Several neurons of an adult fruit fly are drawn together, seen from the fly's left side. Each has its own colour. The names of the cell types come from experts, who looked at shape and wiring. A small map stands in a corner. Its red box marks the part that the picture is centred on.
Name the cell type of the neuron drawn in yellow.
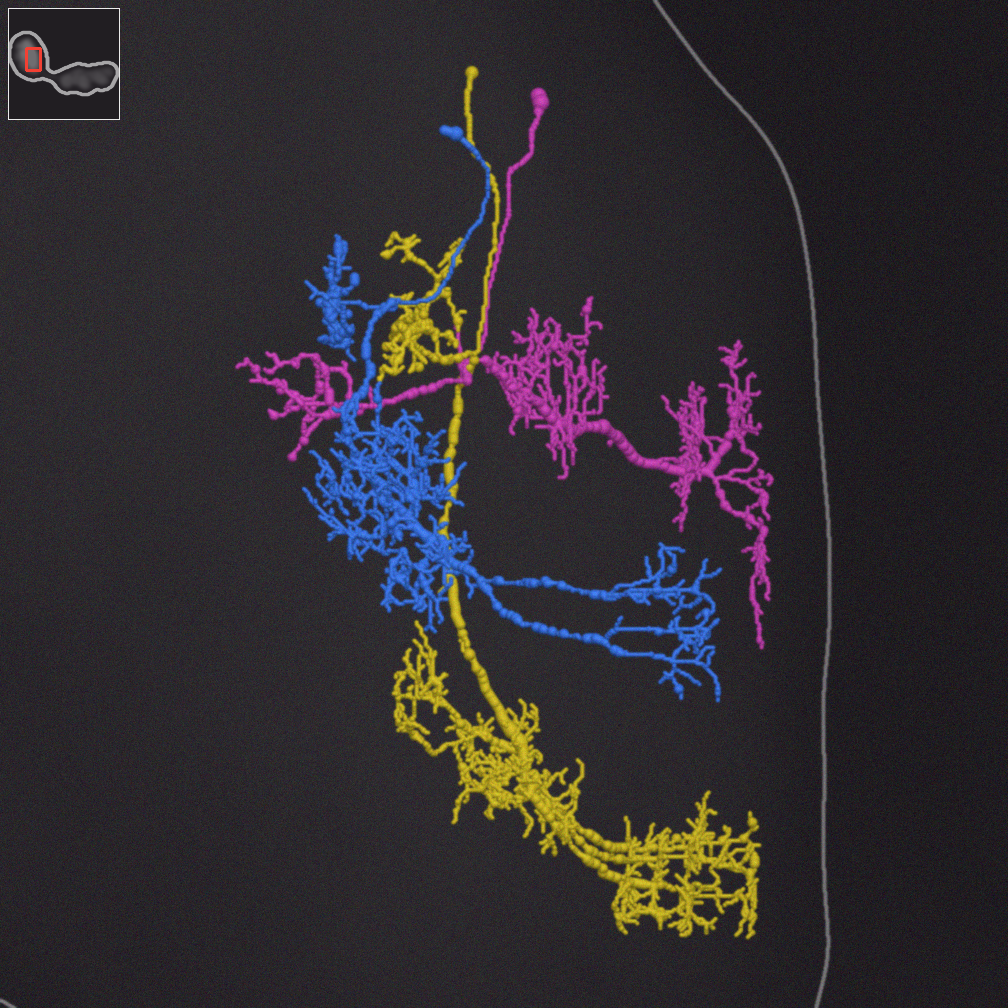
LPLC4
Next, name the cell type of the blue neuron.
LPLC1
